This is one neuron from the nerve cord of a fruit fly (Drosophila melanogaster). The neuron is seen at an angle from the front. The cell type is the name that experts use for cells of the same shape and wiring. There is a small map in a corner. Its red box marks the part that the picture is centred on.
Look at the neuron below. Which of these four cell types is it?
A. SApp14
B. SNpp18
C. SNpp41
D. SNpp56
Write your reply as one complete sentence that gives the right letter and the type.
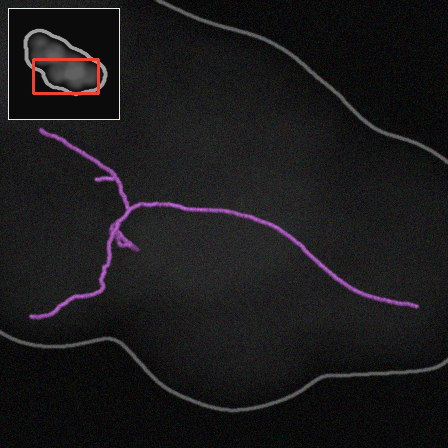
It is option A, SApp14, that gives the cell type of the neuron.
